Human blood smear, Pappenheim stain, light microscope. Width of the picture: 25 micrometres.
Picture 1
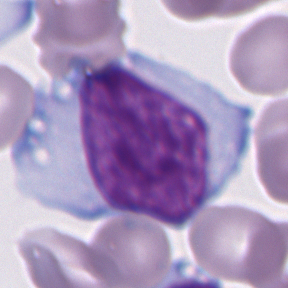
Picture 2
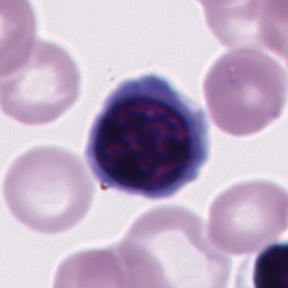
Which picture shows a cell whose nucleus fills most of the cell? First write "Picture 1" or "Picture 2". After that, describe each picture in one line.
Picture 2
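In picture 1: The cytoplasm is abundant, forming its widest part on the left of the nucleus.
In picture 2: The cytoplasm forms only a narrow rim around the nucleus.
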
